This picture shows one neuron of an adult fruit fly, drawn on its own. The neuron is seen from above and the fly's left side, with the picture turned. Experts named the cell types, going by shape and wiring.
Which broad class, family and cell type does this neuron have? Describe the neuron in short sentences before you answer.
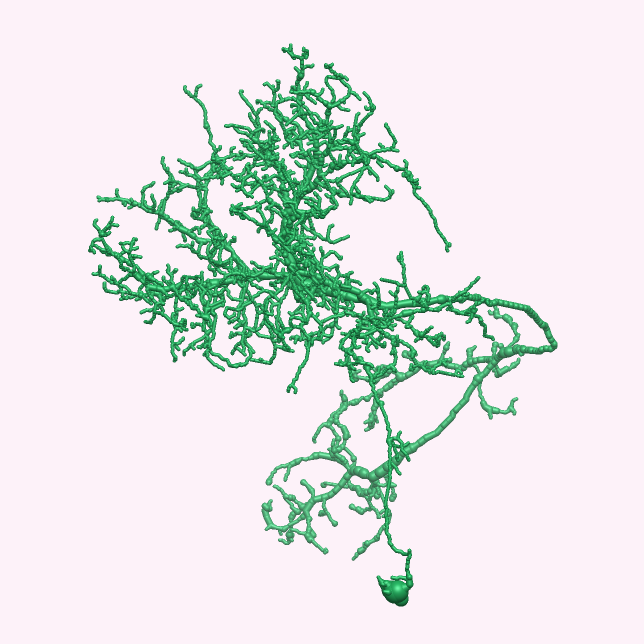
Its cell body lies at the bottom of the picture. The picture shows more than a hundred branch ends. This is a central-brain intrinsic neuron. The family is hemilineage SMPpv2_ventral. The cell type is PVLP137.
